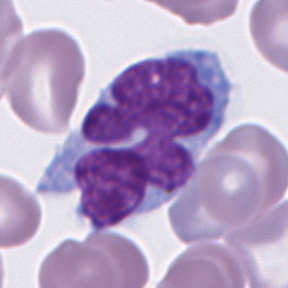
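Monocyte. In order: the outline is irregular, tapering to a point at the lower left; the nucleus fills most of the cell; the cytoplasm is pale blue-grey and shows no distinct granules.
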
